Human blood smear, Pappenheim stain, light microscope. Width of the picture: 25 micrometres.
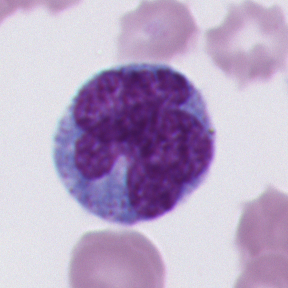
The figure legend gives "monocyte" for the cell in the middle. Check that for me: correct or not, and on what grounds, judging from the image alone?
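What I see first: a round, smooth outline about 14 micrometres across, with the nucleus filling about 70% of the cell's area. I can find no nucleoli in it. The cytoplasm is pale greyish blue and holds fine, faint purplish granules. Red cells lie nearby, though none touches it.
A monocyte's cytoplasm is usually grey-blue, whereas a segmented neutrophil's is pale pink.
The greyish blue here sides with the monocyte, then, and against the segmented neutrophil.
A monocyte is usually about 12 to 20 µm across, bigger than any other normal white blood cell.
About 14 micrometres falls inside that range.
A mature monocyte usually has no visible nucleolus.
That agrees with the nucleus here. So monocyte fits, and segmented neutrophil does not.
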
